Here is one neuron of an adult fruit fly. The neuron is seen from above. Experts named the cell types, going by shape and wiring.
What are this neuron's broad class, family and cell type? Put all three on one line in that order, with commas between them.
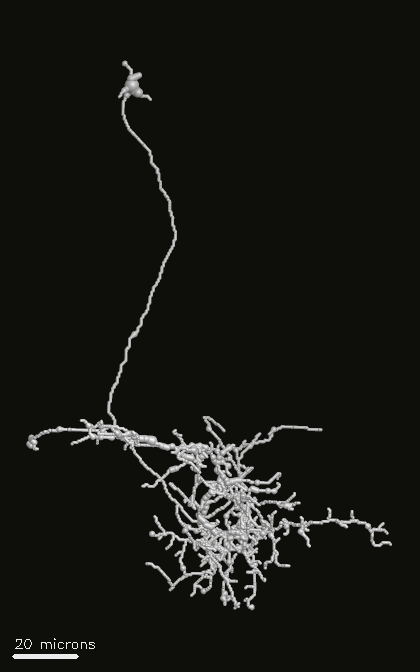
central-brain intrinsic neuron, hemilineage PSa1, PS093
